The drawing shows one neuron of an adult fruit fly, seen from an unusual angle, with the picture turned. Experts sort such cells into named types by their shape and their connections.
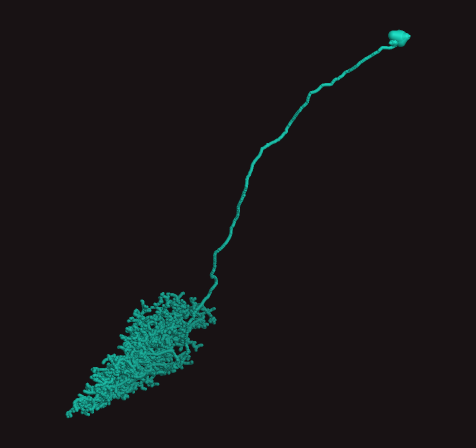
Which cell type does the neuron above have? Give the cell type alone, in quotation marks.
"Pm5"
